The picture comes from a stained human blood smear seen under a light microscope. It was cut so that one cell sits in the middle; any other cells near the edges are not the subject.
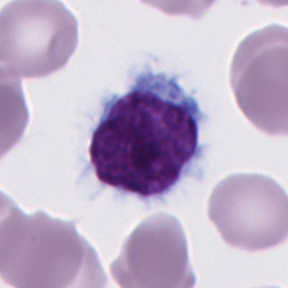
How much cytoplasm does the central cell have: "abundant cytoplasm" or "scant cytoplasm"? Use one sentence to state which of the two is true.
A narrow rim is all the cytoplasm this cell has.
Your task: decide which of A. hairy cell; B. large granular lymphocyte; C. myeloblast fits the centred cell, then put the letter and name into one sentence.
Option A is correct in that the central cell is a hairy cell.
